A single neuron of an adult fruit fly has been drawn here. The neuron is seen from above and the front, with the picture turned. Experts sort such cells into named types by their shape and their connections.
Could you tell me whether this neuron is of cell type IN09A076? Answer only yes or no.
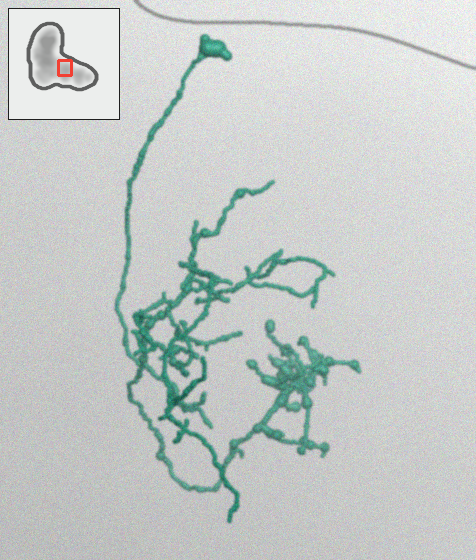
yes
